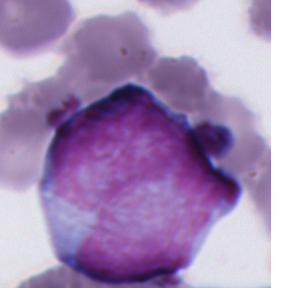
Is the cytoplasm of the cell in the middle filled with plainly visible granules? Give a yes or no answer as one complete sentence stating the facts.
No, there are no visible granules in its cytoplasm.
